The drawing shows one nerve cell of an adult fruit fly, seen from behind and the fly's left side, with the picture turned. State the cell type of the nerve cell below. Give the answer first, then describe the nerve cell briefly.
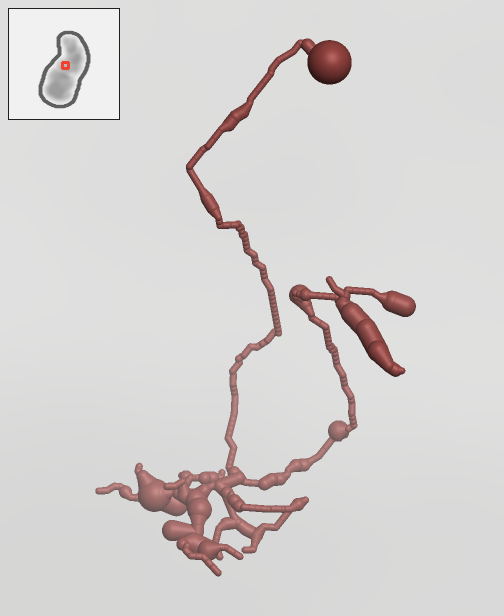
The cell type is T5c. Its broad class is optic-lobe intrinsic neuron. As drawn here it is taller than it is wide.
